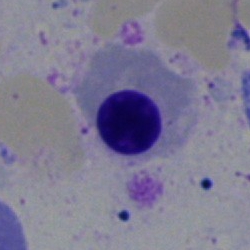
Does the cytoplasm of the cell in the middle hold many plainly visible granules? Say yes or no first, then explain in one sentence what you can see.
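No. The cytoplasm shows no granules.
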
